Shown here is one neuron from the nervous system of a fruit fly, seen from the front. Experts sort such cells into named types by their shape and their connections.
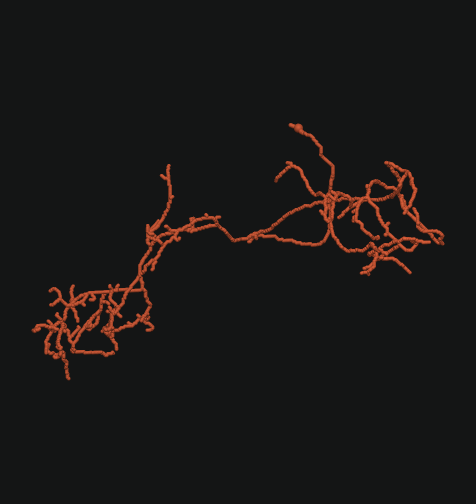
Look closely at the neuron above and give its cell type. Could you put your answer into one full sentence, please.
As its cell type, this neuron has SMP326.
